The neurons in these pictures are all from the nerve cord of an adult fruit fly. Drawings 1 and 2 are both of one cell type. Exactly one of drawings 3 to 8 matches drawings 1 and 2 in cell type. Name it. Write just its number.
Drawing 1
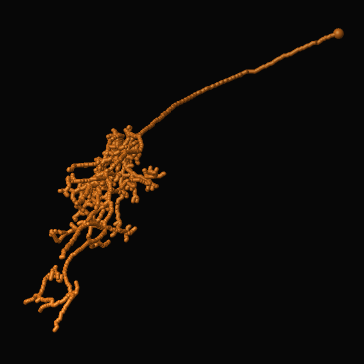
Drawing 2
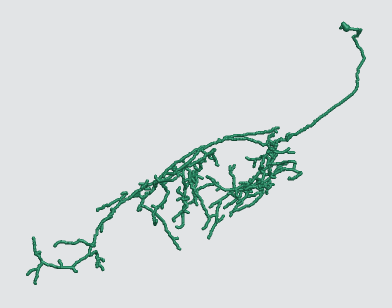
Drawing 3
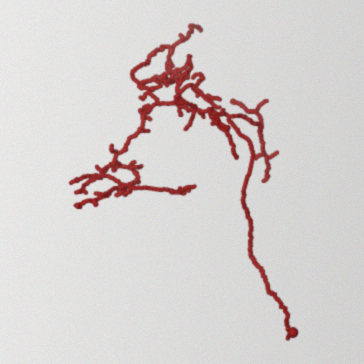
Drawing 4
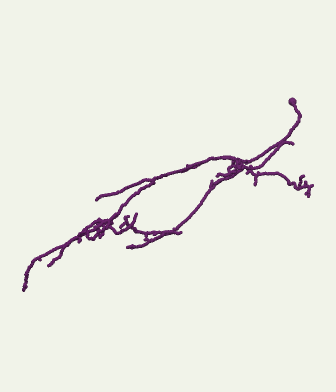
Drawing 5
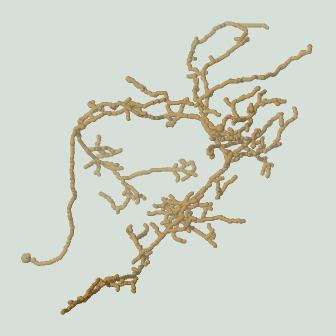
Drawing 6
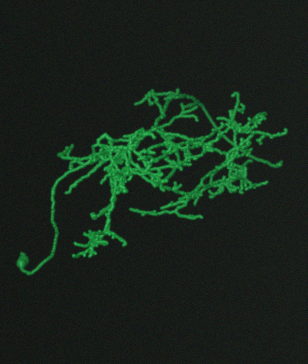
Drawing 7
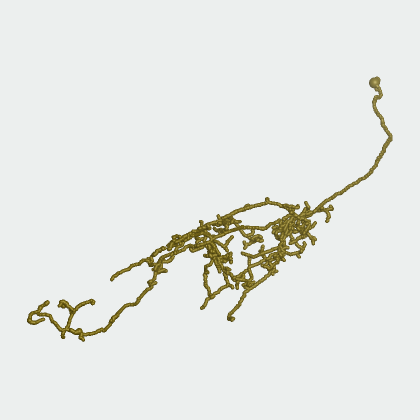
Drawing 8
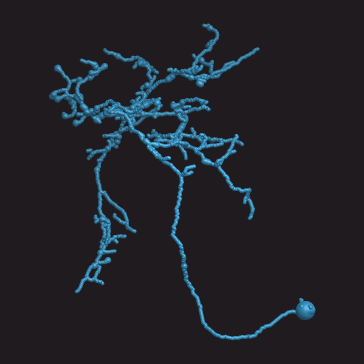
7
